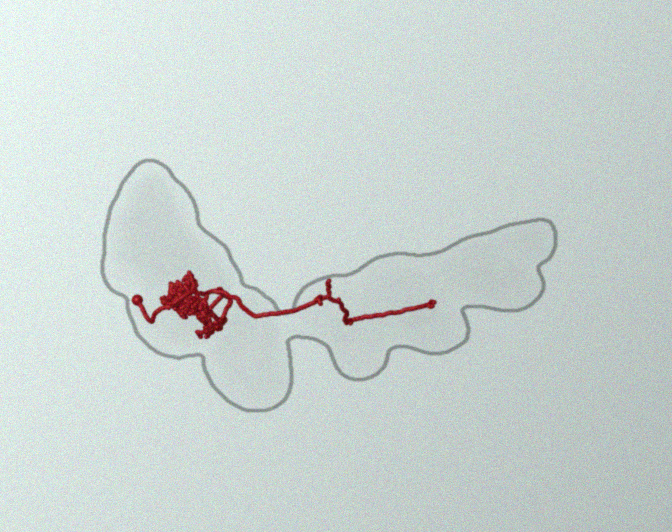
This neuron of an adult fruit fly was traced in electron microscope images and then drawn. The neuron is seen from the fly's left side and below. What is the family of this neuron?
DNge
